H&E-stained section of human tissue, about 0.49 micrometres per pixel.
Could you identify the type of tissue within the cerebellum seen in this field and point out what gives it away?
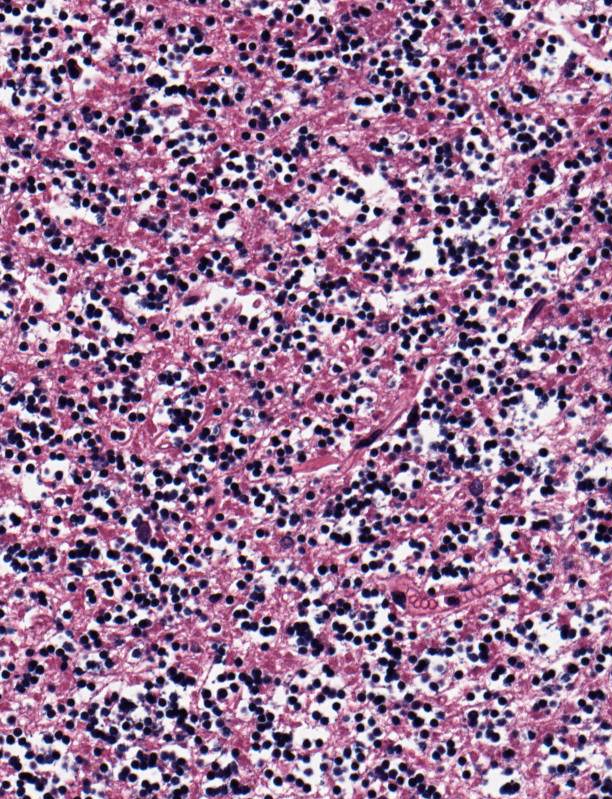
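You are looking at the granular layer. See how small, round, deeply hyperchromatic nuclei crowd densely and fairly evenly over the whole field, with hardly any cytoplasm around them.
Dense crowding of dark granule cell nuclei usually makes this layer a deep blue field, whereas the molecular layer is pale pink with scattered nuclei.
Between the nuclei, pink fibrillary material forms irregular islands and strands.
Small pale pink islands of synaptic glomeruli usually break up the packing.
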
